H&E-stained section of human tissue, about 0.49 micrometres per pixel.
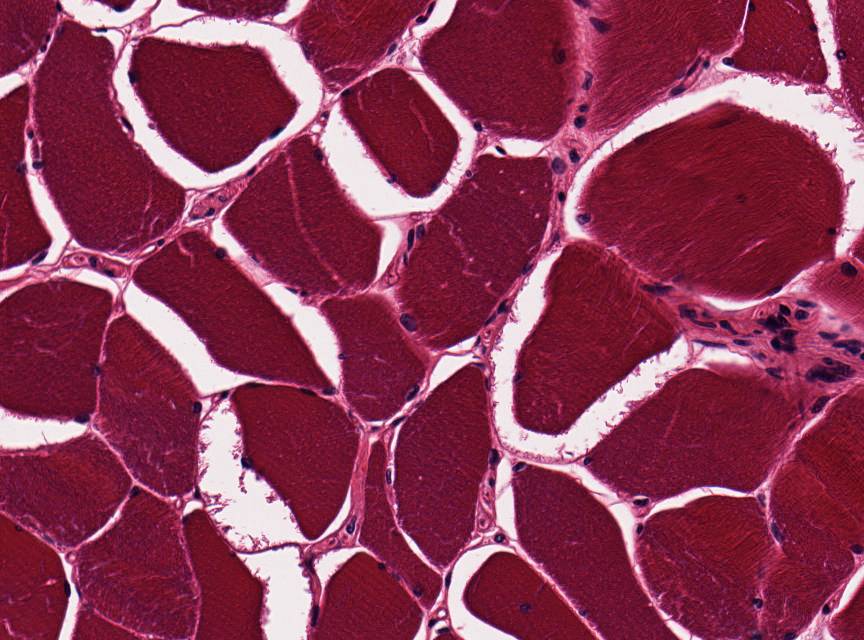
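Skeletal muscle. I see small, dark, flattened nuclei at the fibre edges, not centres, and deep, fairly even red cytoplasm. Fibres vary moderately in size, one of the largest at upper right. Midway down the right edge, crowded dark nuclei cluster in connective tissue.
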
